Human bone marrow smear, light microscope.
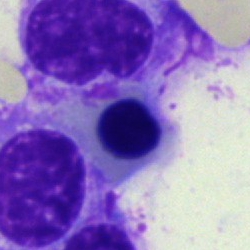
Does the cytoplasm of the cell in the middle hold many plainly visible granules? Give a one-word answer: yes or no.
No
